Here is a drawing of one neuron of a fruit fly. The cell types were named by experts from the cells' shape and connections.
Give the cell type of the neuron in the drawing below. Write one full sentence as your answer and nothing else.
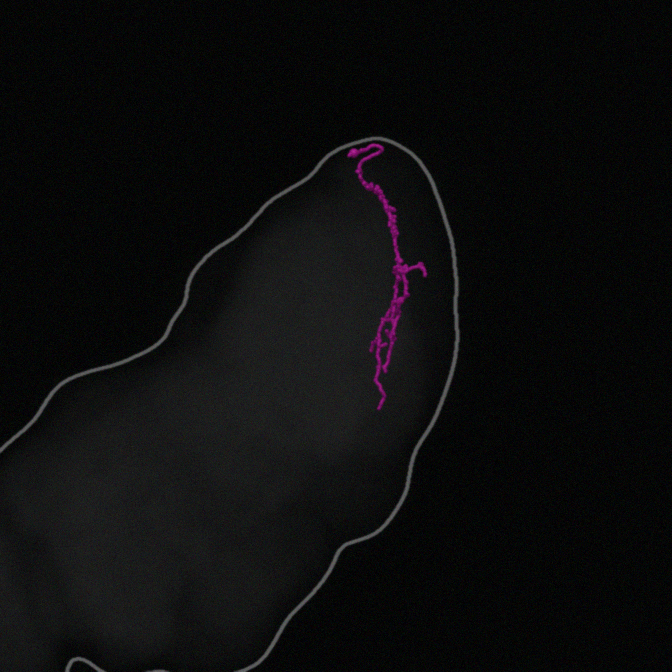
So far as cell type goes, this neuron is Cm10.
